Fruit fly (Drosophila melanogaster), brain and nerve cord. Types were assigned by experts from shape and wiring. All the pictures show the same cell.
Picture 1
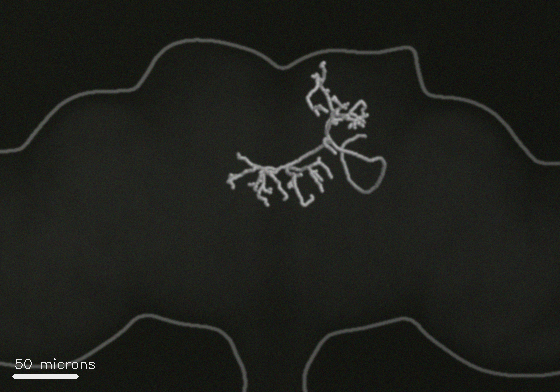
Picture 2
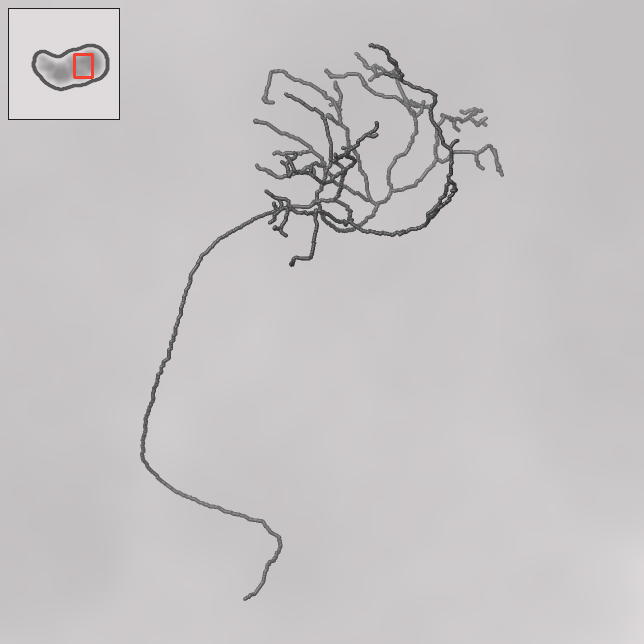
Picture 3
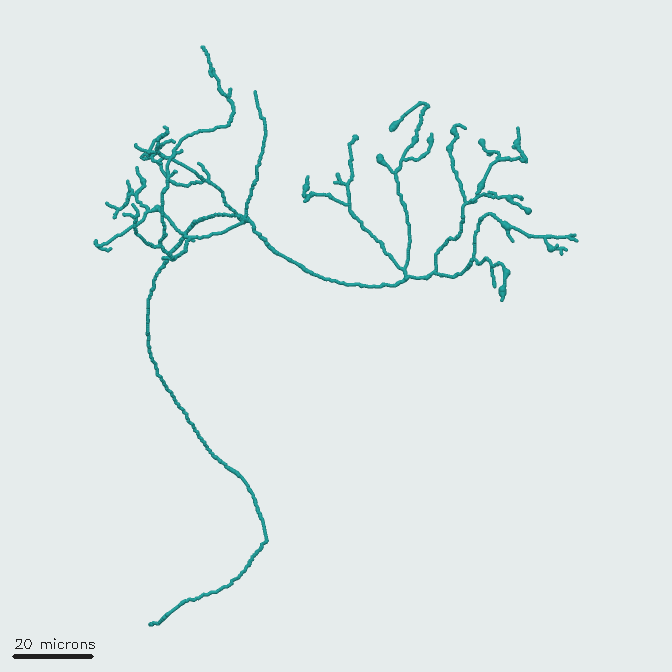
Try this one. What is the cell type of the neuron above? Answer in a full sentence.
The cell type is FB5W_b.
